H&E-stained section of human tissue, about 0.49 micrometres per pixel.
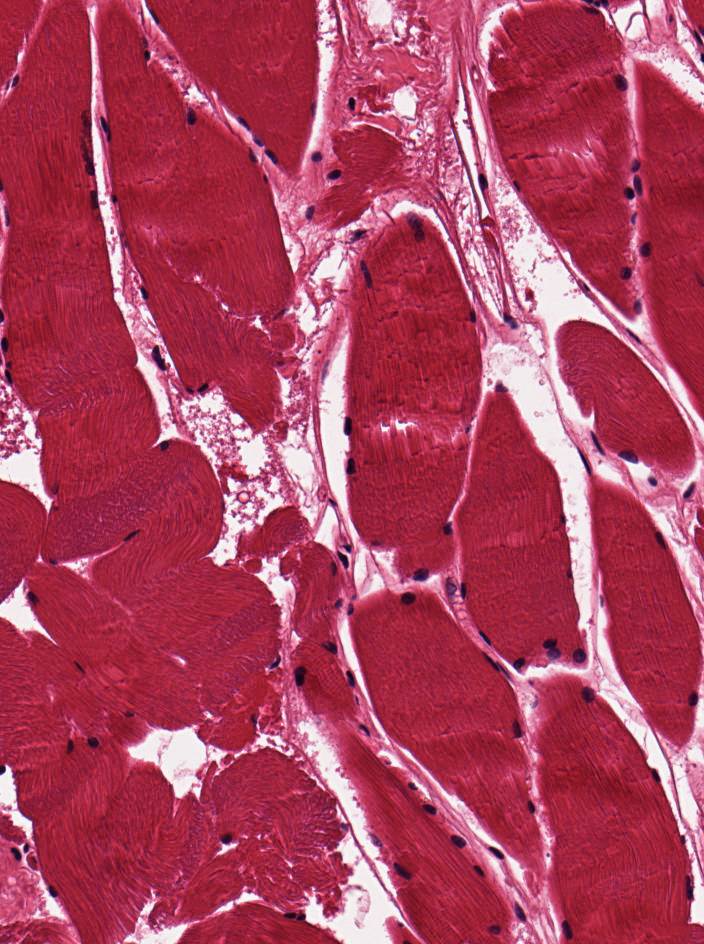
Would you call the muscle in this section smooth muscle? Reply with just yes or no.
No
